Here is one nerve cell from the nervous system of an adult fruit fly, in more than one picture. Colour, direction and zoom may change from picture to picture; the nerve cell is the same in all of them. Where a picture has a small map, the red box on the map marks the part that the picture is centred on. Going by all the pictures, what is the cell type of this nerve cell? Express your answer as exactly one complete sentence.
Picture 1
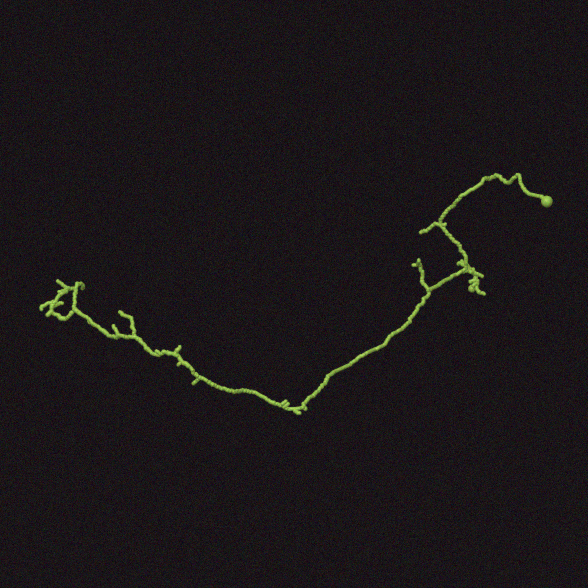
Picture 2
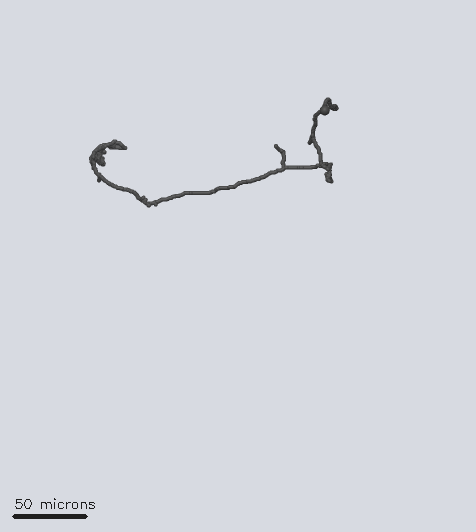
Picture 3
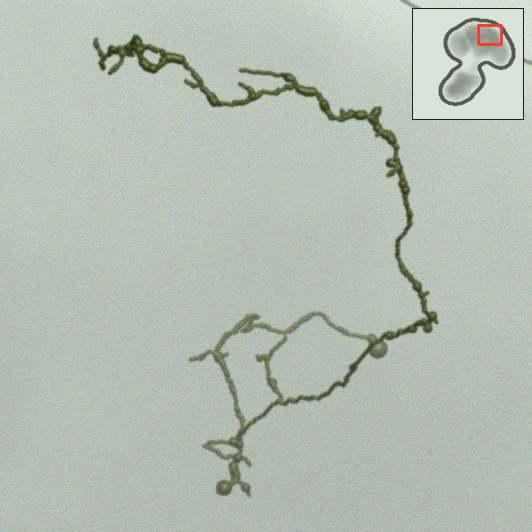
To the cell type KCg-d belongs this nerve cell.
